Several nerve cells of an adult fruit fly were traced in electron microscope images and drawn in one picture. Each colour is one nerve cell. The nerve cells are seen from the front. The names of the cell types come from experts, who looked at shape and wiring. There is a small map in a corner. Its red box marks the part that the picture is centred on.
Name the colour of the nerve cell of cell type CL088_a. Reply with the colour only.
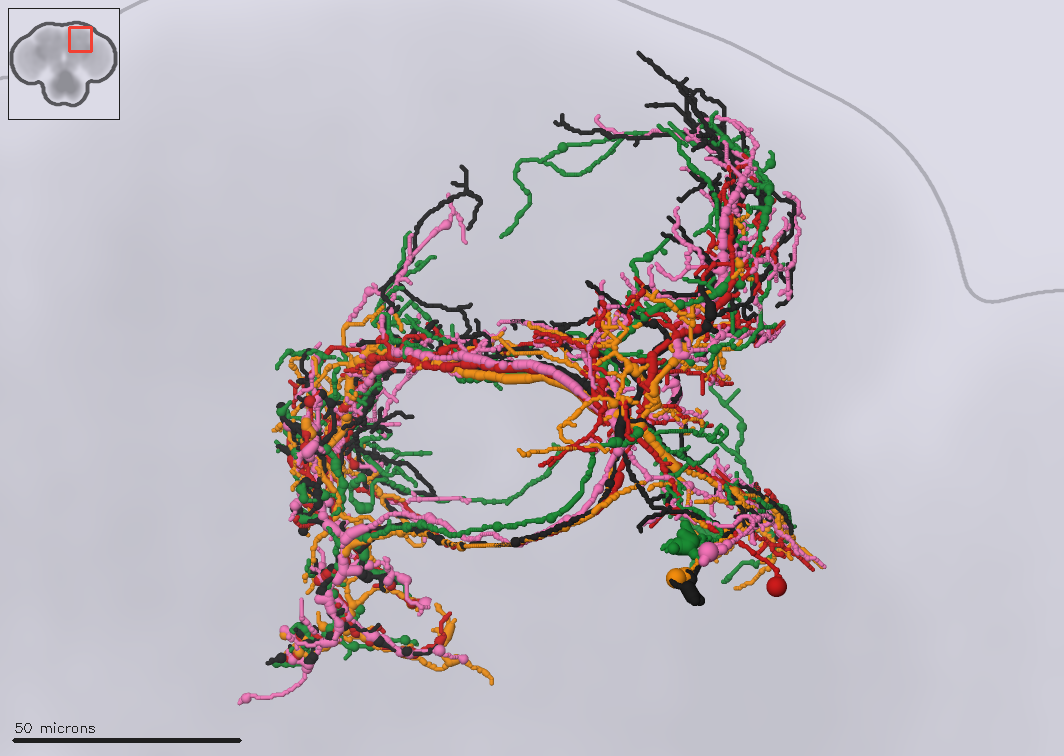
orange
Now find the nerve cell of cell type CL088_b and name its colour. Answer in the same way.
pink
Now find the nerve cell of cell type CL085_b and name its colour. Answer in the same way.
green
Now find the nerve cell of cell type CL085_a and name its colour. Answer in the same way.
red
